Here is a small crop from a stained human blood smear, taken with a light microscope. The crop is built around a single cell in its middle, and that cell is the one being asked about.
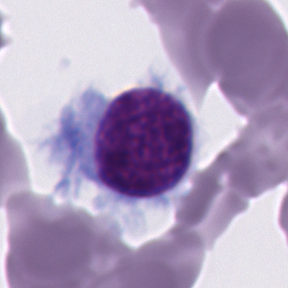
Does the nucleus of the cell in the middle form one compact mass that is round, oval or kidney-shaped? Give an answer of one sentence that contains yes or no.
Yes, what its nucleus forms is one compact round, oval or kidney-shaped mass.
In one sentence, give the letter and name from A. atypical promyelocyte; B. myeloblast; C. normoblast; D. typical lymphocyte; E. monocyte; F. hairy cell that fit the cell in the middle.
The correct identification, given in option F, is that the central cell is a hairy cell.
